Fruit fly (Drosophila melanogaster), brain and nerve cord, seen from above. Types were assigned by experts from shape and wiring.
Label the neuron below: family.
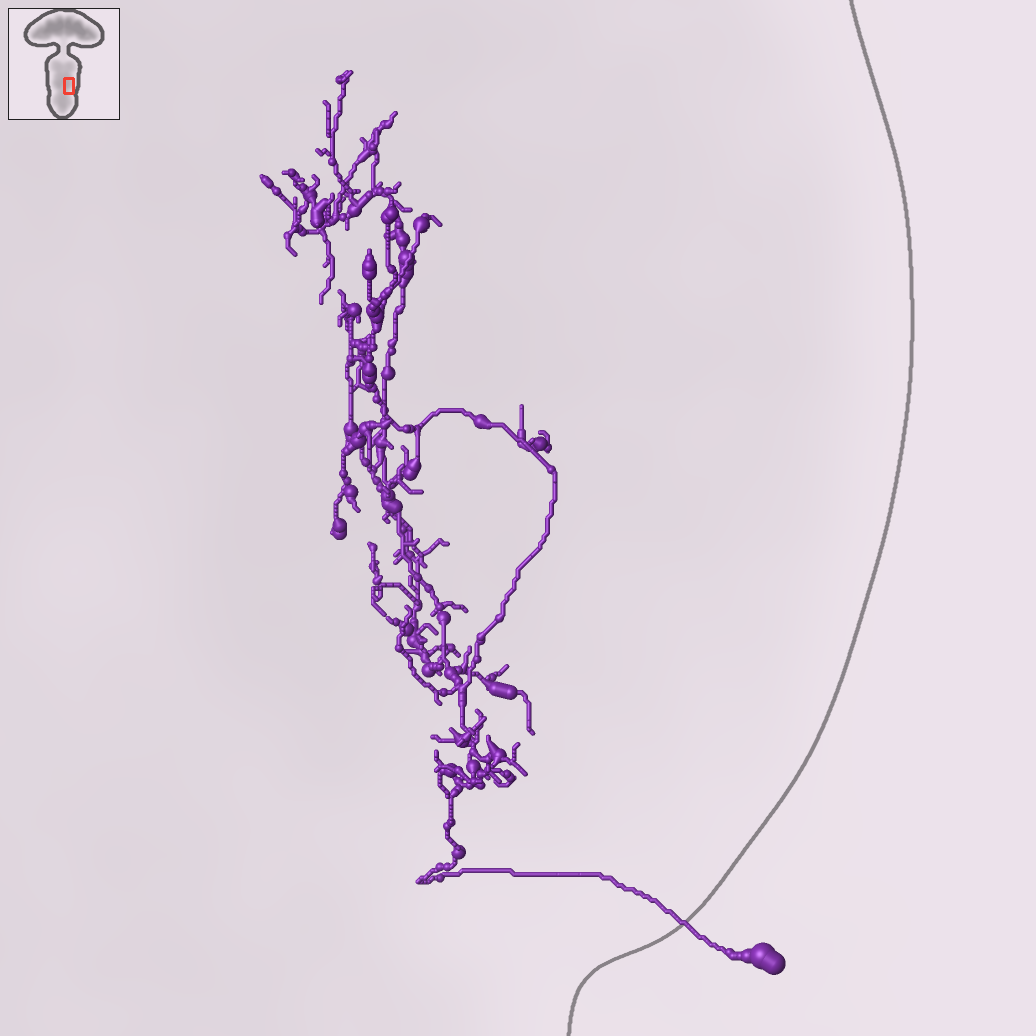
hemilineage 20A.22A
